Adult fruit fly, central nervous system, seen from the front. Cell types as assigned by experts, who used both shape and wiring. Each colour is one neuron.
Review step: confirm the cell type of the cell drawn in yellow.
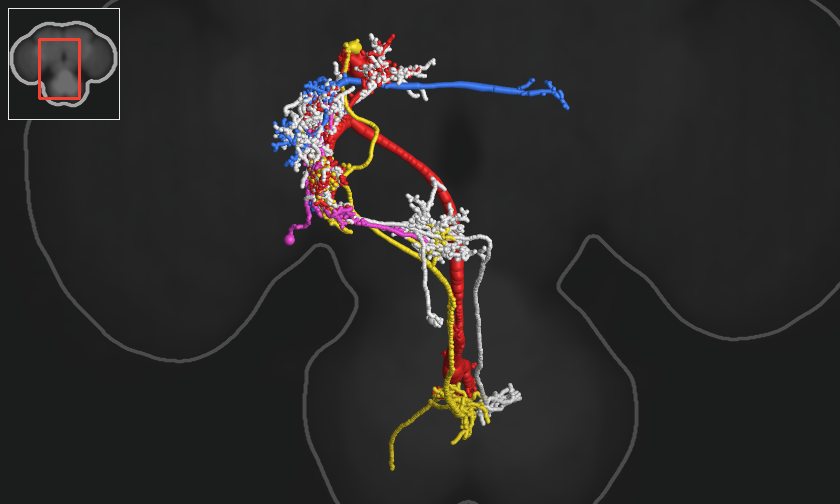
DNp02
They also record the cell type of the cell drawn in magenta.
SAD023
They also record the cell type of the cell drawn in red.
DNp01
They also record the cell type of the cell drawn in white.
DNg40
